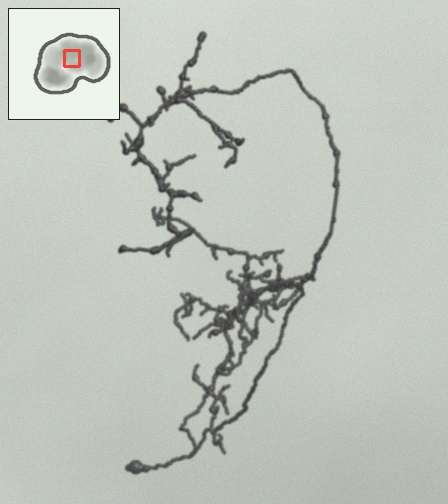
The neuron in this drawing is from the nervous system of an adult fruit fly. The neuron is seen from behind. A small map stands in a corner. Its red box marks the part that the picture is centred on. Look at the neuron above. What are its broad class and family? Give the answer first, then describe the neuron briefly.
Its broad class is central-brain intrinsic neuron. The family is hemilineage VESa1. The picture shows dozens of branch ends. As drawn here it is taller than it is wide.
